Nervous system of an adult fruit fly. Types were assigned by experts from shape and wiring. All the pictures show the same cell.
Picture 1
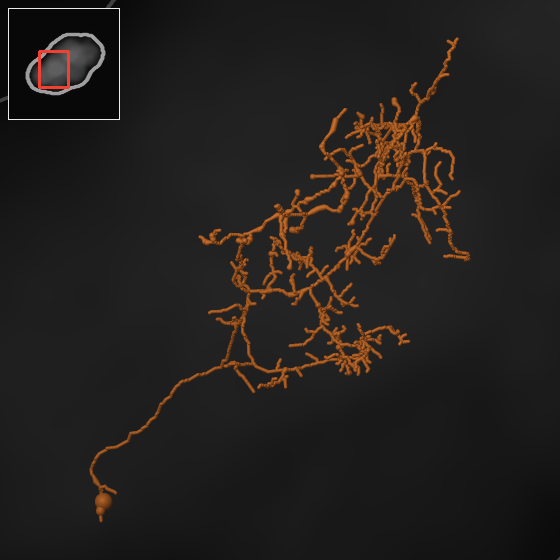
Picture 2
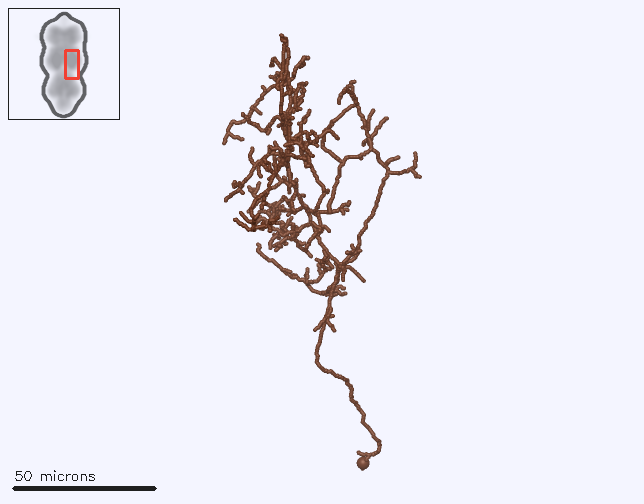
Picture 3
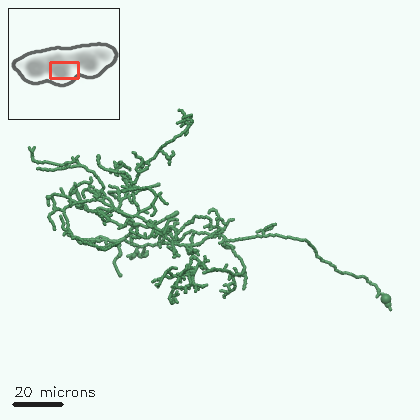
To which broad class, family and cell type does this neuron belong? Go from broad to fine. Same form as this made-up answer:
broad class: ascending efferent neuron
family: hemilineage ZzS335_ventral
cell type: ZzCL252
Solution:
broad class: nerve-cord intrinsic neuron
family: hemilineage 20A.22A
cell type: IN20A.22A017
